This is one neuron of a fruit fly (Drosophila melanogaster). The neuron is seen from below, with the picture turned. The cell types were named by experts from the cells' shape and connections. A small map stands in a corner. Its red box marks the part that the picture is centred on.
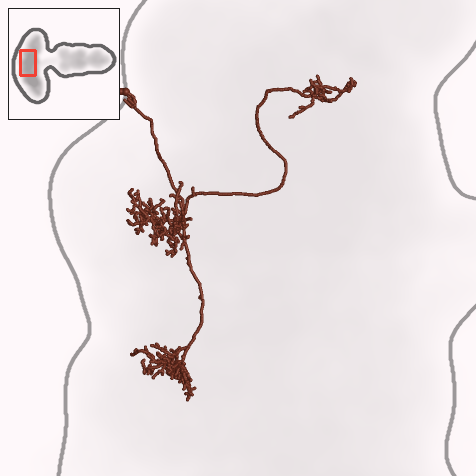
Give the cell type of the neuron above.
VP2+VC5_l2PN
